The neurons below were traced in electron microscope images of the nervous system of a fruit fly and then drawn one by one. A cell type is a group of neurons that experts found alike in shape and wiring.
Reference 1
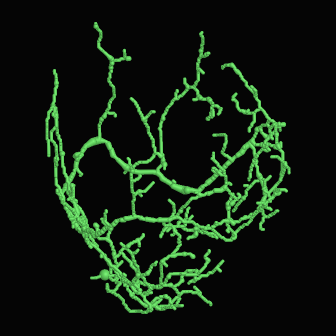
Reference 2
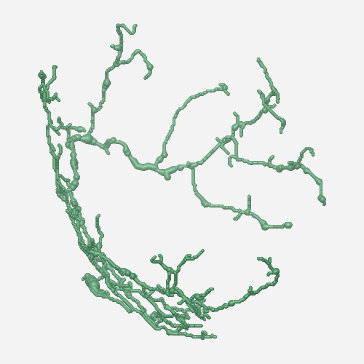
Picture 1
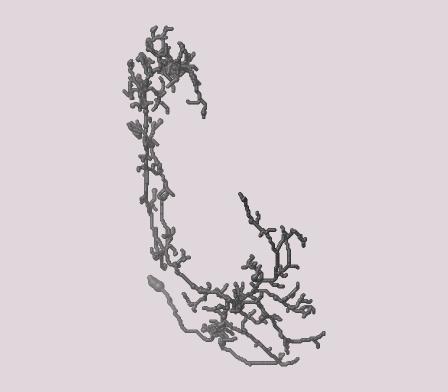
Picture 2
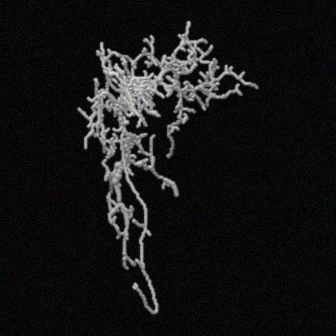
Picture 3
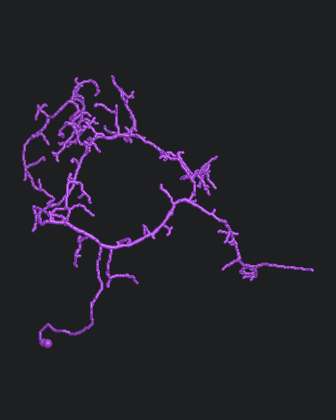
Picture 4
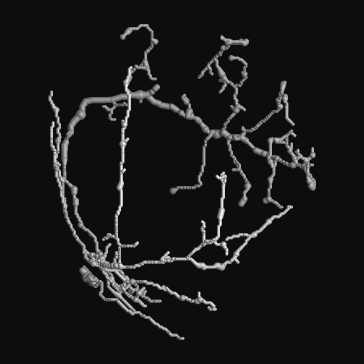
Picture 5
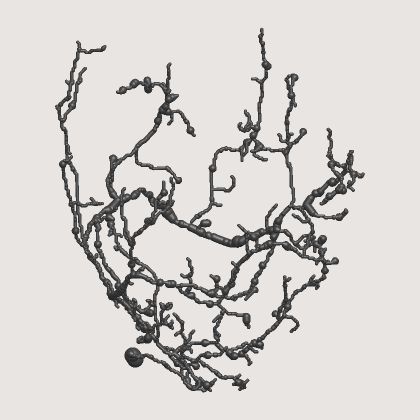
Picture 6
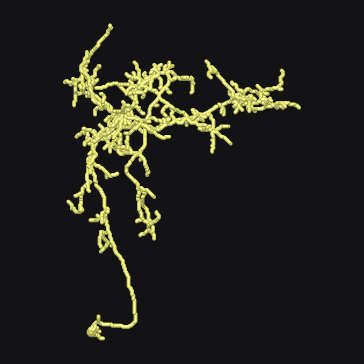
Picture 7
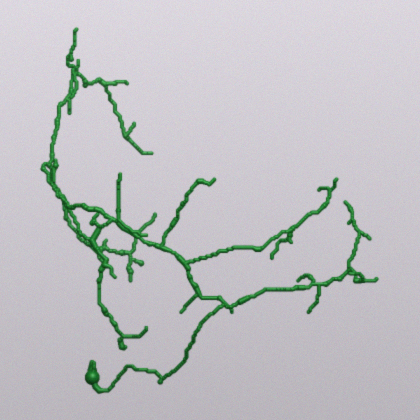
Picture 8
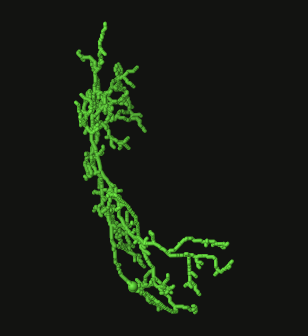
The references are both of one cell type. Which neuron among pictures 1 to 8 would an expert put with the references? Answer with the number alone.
5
